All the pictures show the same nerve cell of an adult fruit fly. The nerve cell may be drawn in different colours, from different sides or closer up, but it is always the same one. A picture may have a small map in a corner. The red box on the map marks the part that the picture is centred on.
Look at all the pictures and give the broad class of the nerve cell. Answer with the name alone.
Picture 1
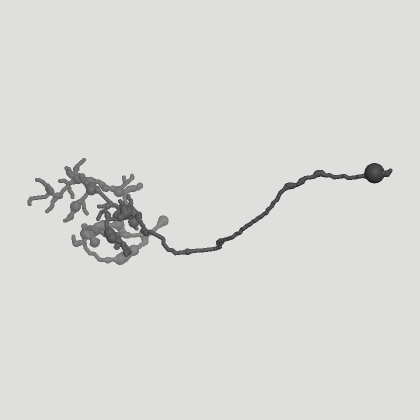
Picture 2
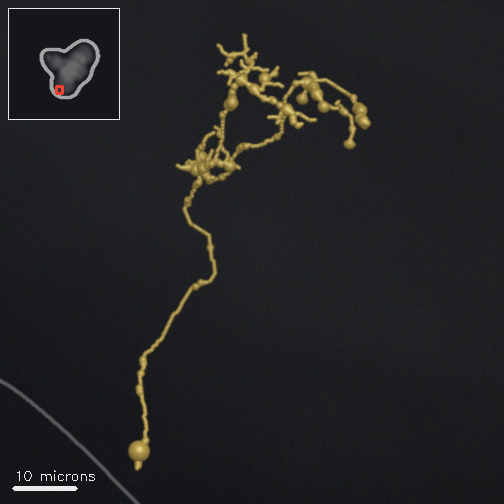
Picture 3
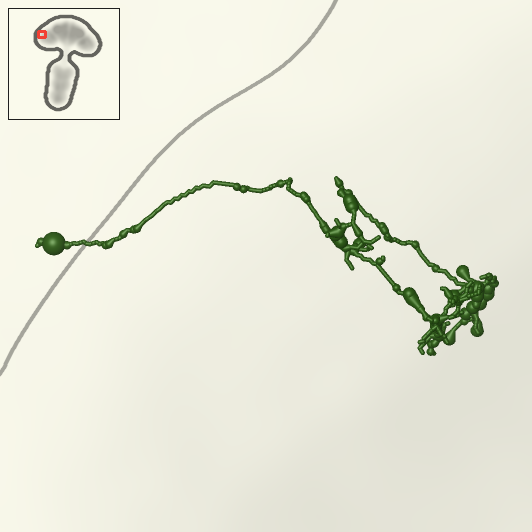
optic-lobe intrinsic neuron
